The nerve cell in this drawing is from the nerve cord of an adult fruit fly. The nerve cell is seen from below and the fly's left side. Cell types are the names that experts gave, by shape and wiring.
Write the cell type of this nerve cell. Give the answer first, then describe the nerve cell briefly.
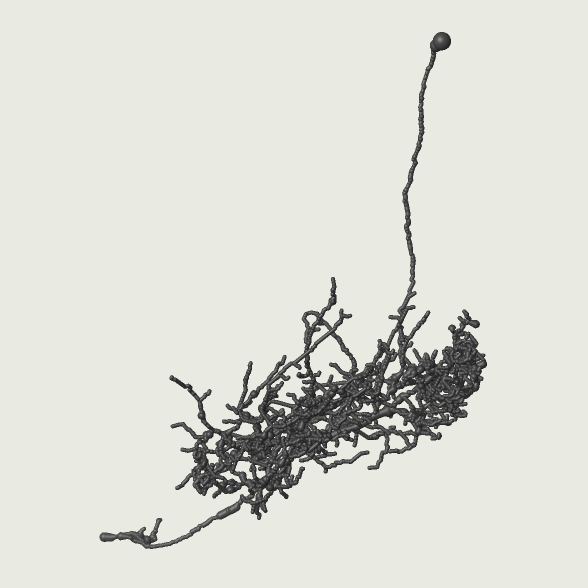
The cell type is IN23B023. It is a nerve-cord intrinsic neuron. In this view it is taller than it is wide.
